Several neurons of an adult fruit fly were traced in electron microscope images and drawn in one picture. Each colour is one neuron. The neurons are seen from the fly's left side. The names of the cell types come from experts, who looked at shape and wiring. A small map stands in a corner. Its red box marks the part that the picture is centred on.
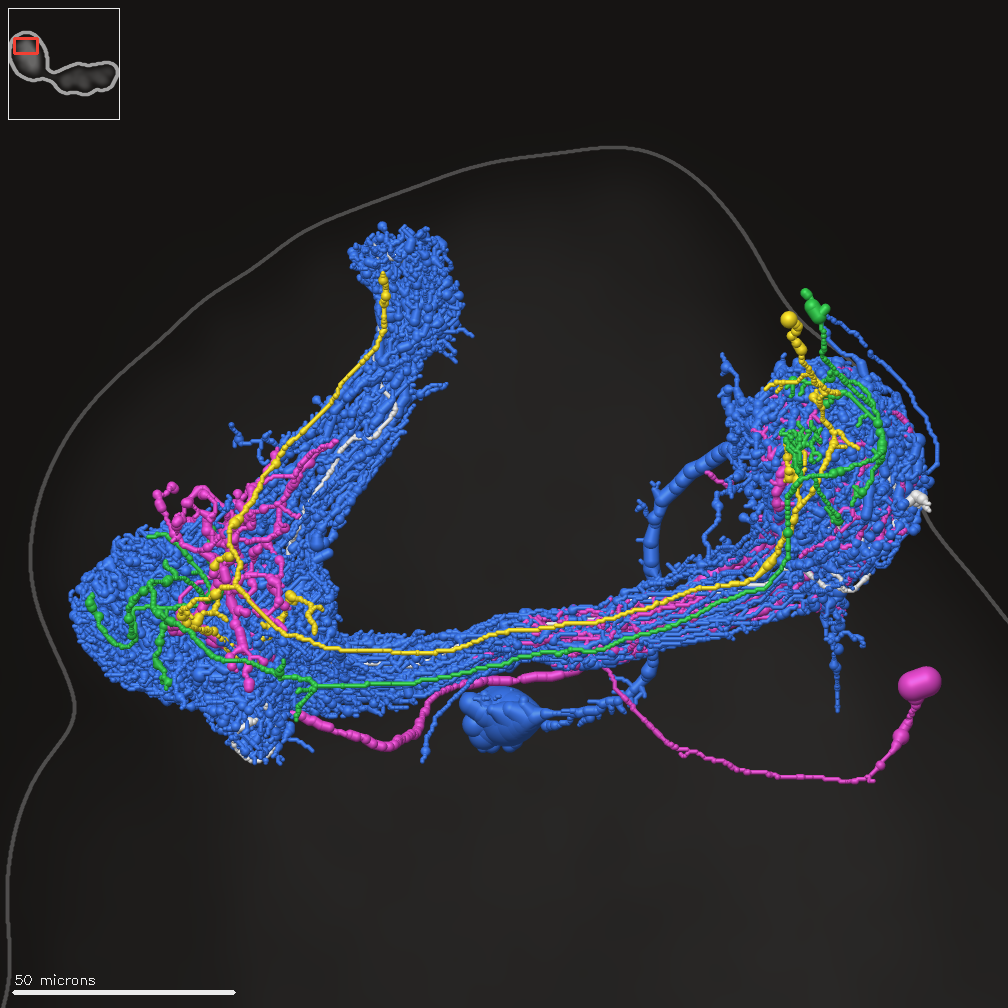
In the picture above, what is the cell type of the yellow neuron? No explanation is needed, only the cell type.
KCa'b'-ap2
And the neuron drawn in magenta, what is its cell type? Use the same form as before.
MBON22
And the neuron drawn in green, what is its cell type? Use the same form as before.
KCg-m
